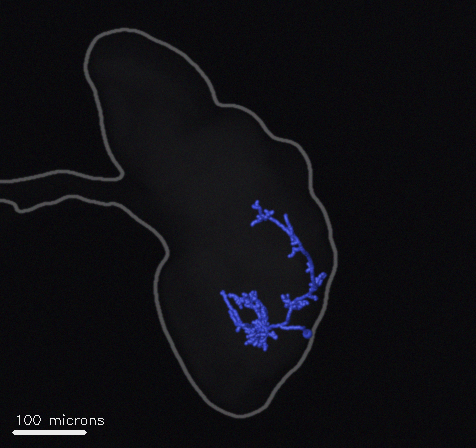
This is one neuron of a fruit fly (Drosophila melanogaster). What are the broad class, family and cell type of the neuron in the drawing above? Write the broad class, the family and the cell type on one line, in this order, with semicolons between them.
central-brain intrinsic neuron; hemilineage SLPad1_anterior; LH006m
